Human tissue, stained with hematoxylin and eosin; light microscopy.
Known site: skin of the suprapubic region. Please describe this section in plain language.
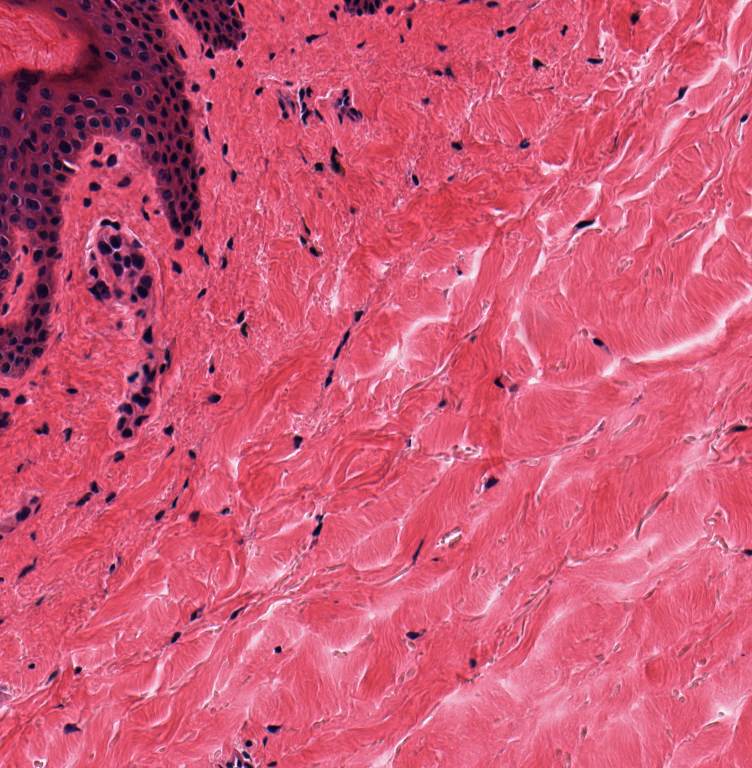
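Epithelium holds only the upper left corner; pink fibrous stroma fills the rest. It is stratified, with closely packed, darkly stained nuclei and a downward projecting ridge at its lower edge. Beneath it, fine, loosely arranged fibres become coarse, thick eosinophilic collagen bundles toward the lower right. Fibroblasts with small, dark, elongated nuclei lie sparsely between them.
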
